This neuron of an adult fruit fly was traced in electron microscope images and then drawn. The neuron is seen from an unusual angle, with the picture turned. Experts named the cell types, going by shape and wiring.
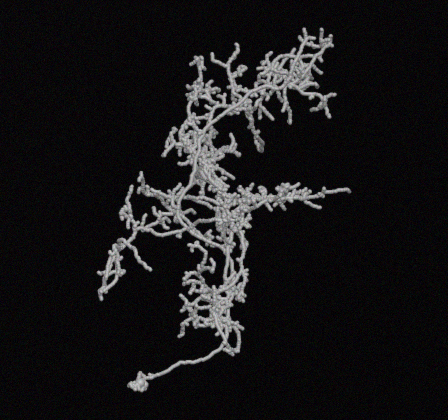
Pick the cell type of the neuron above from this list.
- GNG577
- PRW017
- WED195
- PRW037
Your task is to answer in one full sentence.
By type, the neuron is WED195.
